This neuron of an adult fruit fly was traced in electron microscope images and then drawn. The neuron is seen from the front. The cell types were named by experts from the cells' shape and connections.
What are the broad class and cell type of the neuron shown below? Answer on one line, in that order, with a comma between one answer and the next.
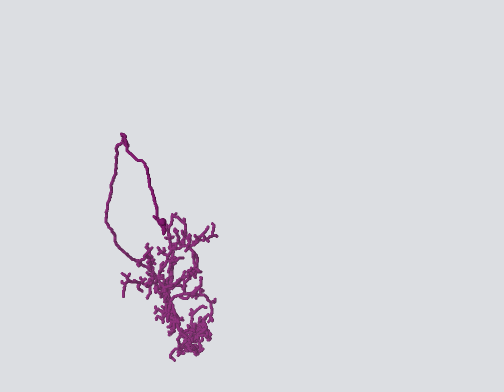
nerve-cord intrinsic neuron, INXXX321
